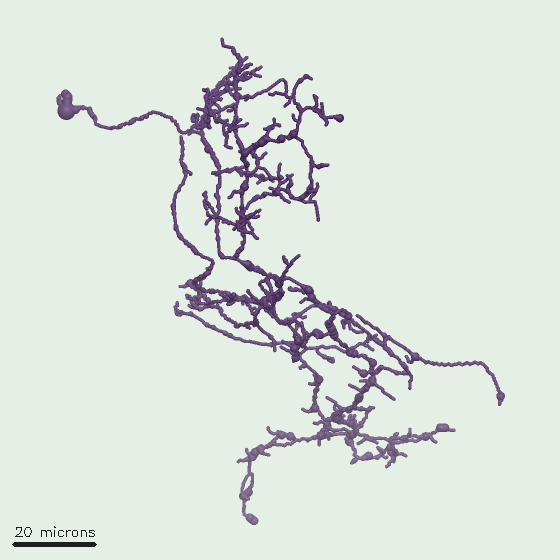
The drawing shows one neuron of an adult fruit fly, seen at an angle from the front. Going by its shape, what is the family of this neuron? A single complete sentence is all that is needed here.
The neuron is assigned to family hemilineage AOTUv1_medial.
